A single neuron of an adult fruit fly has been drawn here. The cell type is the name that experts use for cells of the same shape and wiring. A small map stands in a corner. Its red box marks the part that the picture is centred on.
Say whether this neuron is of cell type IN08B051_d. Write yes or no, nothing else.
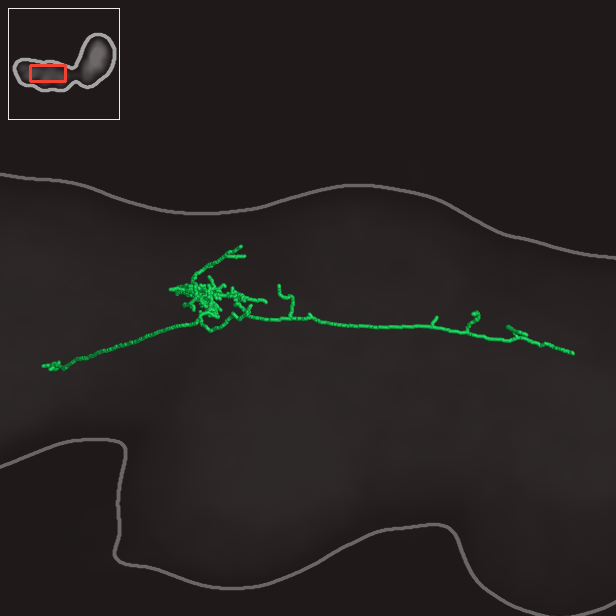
no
